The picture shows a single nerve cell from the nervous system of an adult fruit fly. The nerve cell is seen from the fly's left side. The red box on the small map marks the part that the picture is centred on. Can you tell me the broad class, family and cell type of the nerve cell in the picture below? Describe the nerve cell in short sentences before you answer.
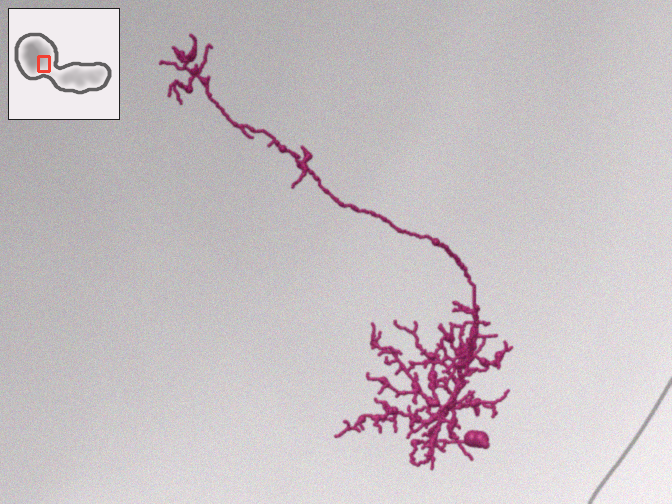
Dozens of branch ends can be seen. As drawn here it is about as wide as it is tall. This is an optic-lobe intrinsic neuron. Its family is Tm. The cell type is Tm16.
